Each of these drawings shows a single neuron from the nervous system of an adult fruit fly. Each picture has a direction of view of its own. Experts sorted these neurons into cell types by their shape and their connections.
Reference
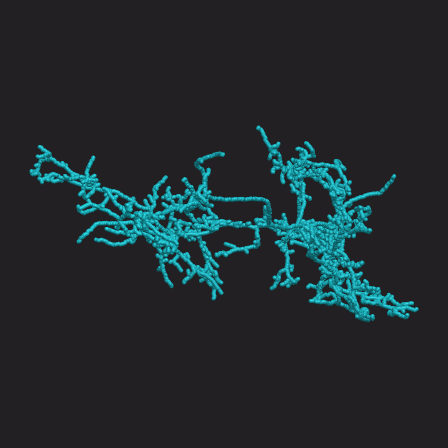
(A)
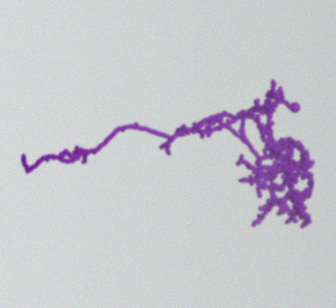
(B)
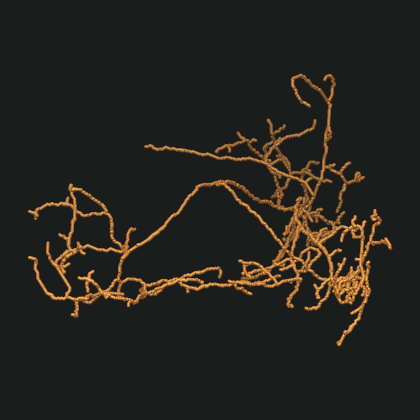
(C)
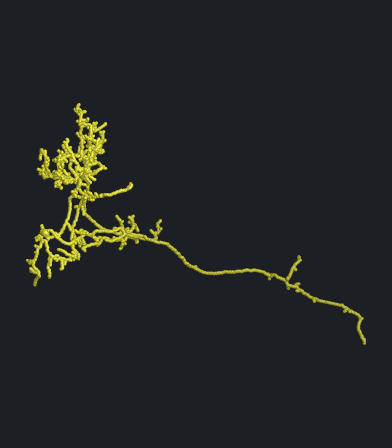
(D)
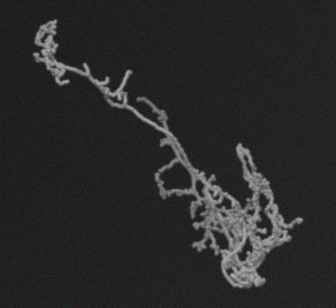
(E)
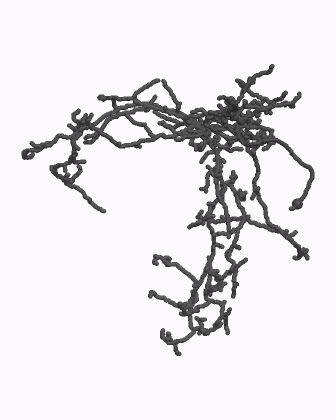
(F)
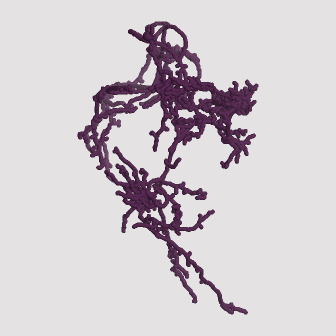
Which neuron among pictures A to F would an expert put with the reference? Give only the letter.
D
